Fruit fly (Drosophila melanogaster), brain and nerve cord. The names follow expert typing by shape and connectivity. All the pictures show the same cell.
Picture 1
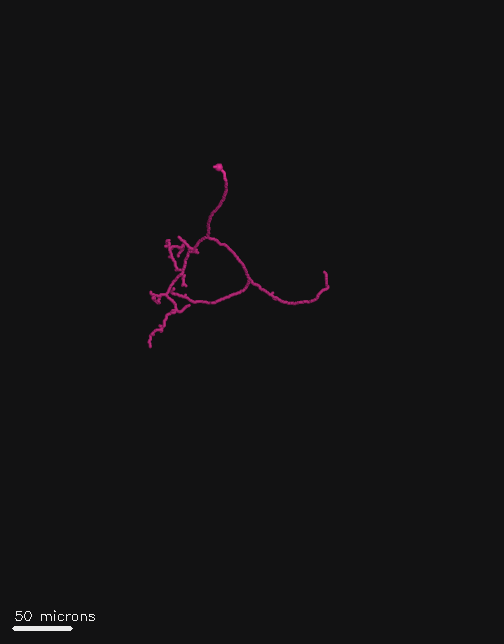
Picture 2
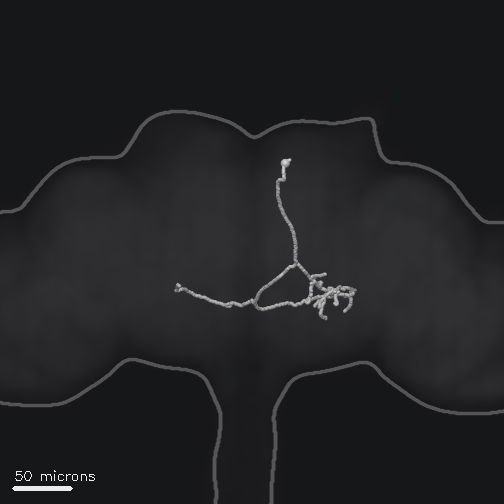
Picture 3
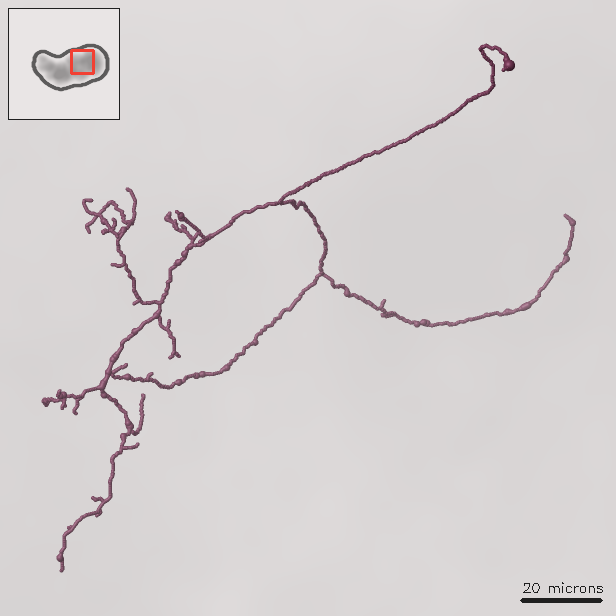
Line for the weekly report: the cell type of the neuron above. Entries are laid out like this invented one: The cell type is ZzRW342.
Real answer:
The cell type is CB1353.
